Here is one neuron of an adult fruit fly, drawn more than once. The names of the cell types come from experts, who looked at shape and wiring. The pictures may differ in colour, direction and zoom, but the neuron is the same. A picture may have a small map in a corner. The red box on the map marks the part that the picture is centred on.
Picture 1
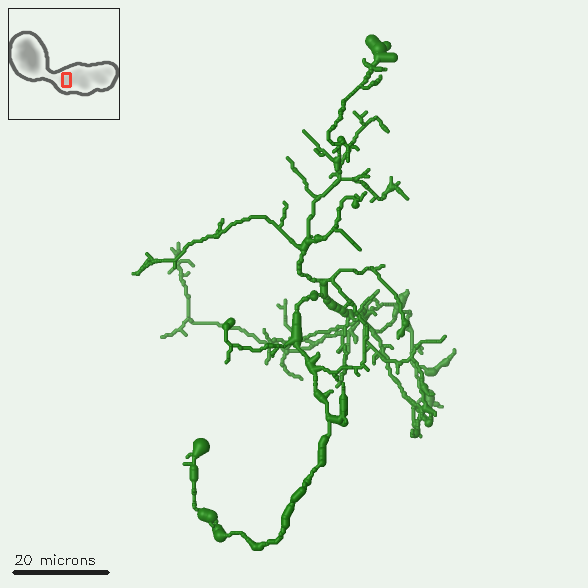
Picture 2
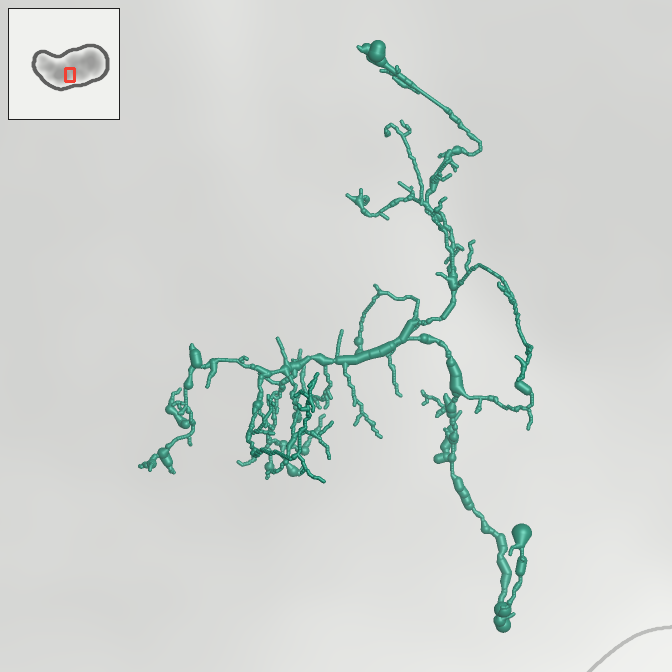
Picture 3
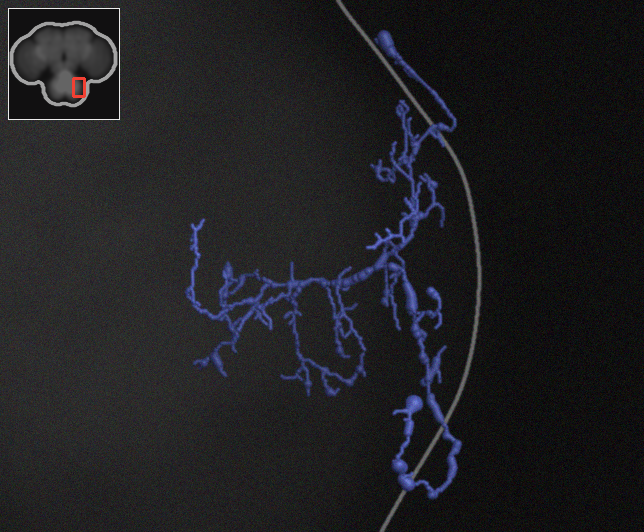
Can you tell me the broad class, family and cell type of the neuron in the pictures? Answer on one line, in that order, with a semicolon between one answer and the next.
nerve-cord intrinsic neuron; hemilineage 19A; IN19A096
